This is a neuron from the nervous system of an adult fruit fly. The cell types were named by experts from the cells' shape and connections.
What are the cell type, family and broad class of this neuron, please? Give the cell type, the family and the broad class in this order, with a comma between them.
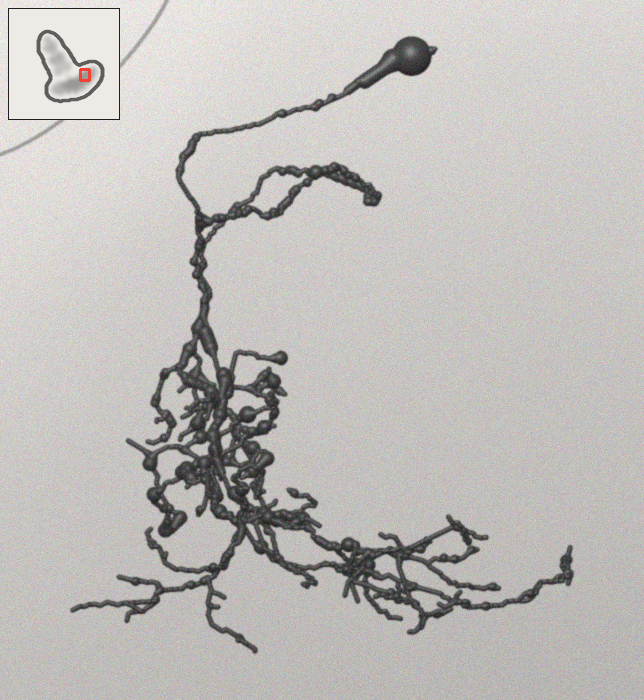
SLP275, hemilineage LHp2, central-brain intrinsic neuron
